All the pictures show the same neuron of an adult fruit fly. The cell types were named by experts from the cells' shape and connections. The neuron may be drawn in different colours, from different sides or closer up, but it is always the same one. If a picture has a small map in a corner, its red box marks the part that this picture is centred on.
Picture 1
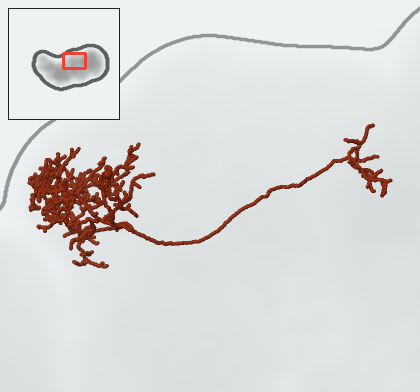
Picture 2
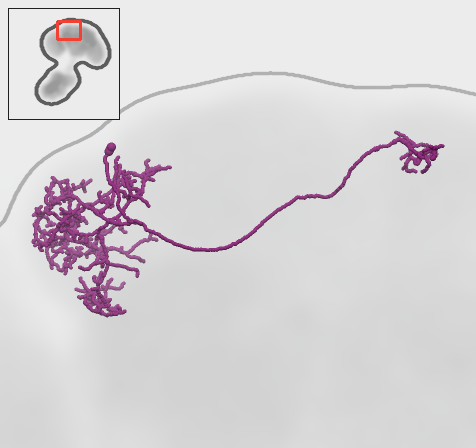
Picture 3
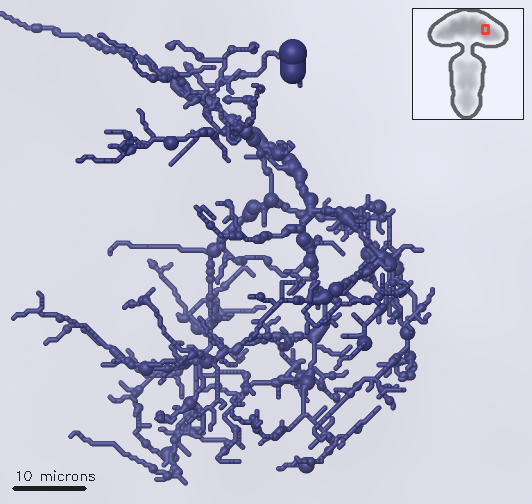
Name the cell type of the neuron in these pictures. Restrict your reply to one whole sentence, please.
The neuron has LHAD1b2 as its cell type.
